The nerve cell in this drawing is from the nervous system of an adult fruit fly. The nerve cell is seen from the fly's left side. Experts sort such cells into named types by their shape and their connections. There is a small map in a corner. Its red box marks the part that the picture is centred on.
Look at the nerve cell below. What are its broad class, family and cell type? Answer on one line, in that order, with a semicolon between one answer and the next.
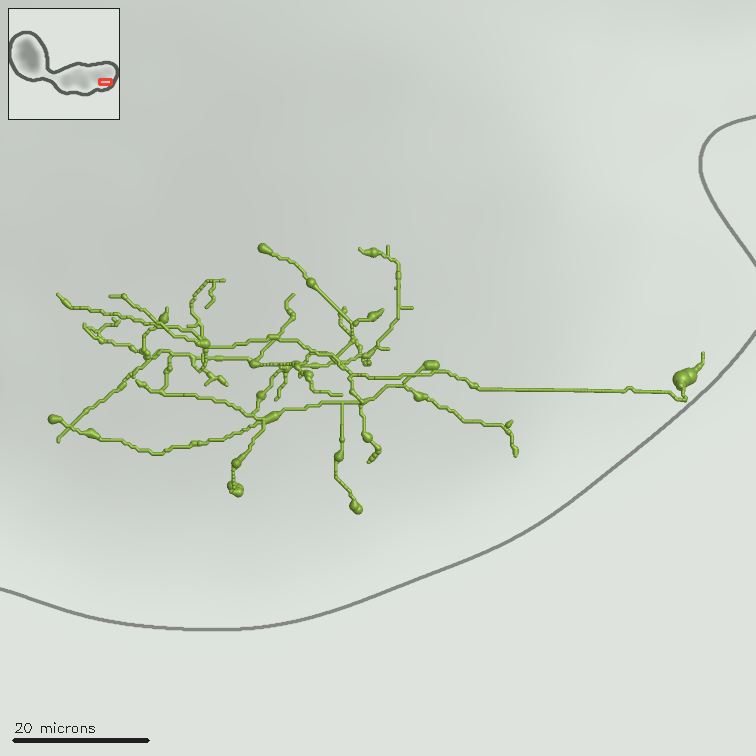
nerve-cord intrinsic neuron; hemilineage 01B; IN01B094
